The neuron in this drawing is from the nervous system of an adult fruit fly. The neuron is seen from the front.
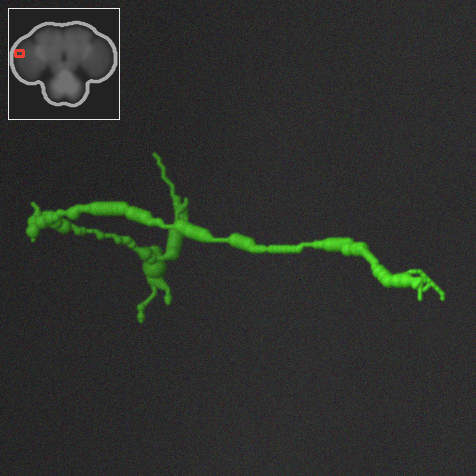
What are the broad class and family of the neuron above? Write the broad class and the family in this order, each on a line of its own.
optic-lobe intrinsic neuron
L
